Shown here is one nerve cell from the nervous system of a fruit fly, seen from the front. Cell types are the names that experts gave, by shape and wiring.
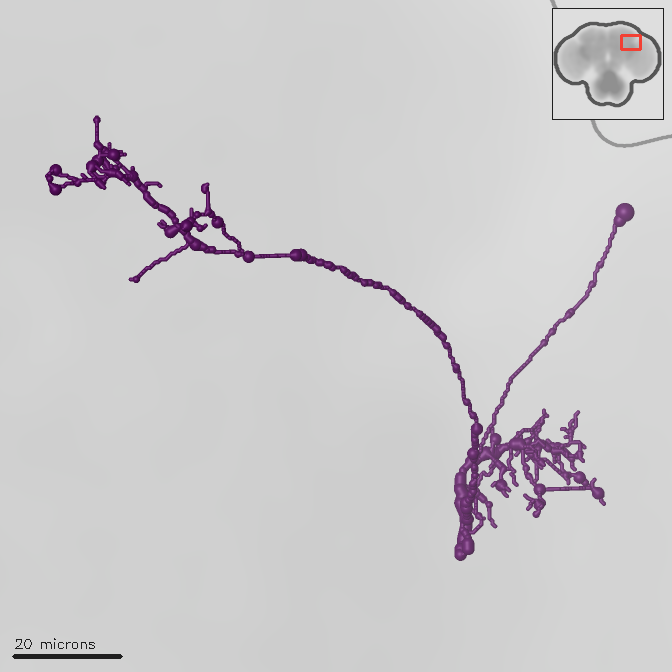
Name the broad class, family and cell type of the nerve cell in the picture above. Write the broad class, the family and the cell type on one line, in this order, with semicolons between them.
visual projection neuron; hemilineage VPNd2; LC10d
